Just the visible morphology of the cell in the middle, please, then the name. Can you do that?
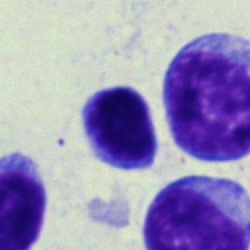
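Smooth and oval in outline, this cell has a nucleus that fills almost all of it. The chromatin is dense and dark purple throughout the nucleus. Cytoplasm is scant, forming at most a barely visible thin rim. The cell is a lymphocyte.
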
